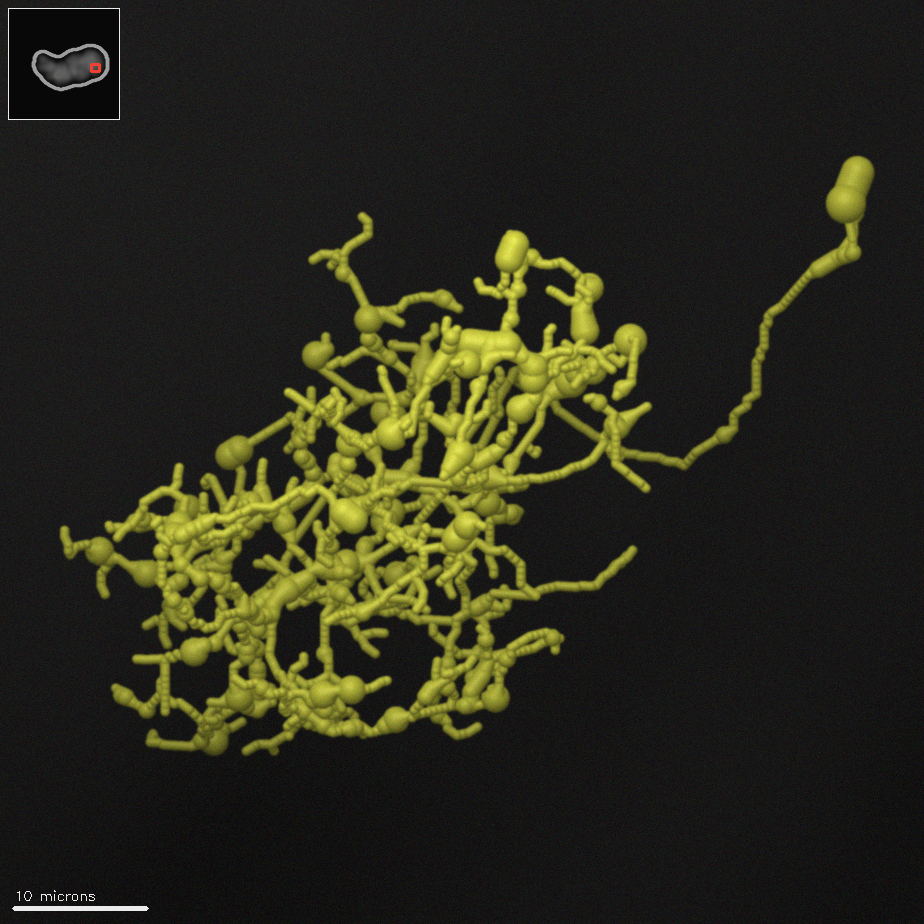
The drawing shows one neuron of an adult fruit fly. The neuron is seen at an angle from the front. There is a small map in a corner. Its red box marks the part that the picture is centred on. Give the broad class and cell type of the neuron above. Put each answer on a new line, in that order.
central-brain intrinsic neuron
CB2863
